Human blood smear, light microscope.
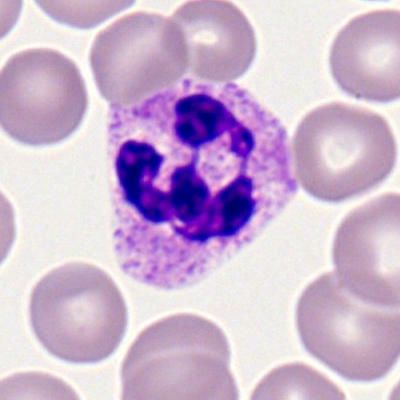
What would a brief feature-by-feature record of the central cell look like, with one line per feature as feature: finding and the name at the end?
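Outline: irregular, somewhat angular, not smoothly round
Nucleus: divided into several lobes
Nucleoli: none visible
Cytoplasm: filled with fine lilac granules
Name: segmented neutrophil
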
